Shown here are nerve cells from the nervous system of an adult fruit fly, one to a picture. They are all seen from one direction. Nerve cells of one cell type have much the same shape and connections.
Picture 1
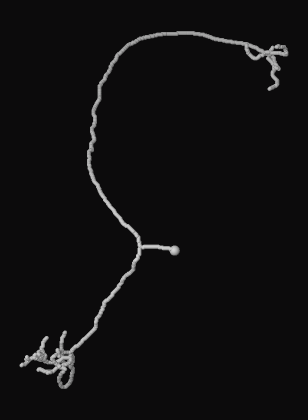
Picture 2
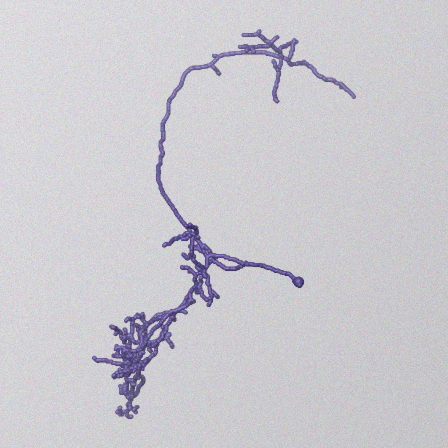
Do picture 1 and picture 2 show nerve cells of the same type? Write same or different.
different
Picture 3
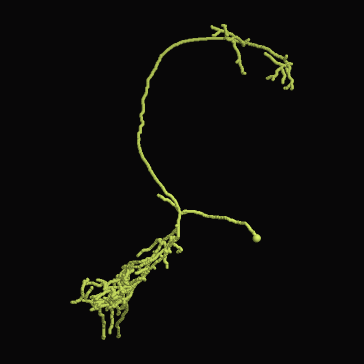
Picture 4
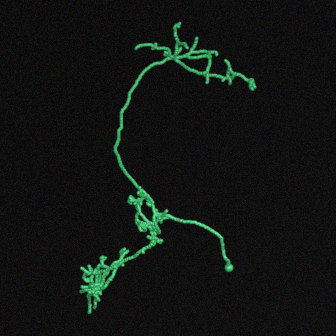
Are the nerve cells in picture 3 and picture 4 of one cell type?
different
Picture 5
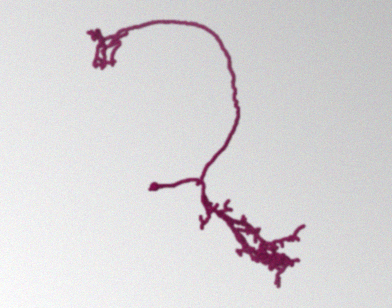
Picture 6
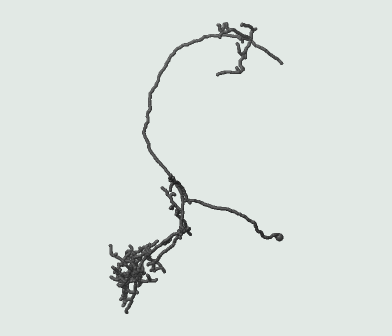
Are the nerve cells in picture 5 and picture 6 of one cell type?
same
